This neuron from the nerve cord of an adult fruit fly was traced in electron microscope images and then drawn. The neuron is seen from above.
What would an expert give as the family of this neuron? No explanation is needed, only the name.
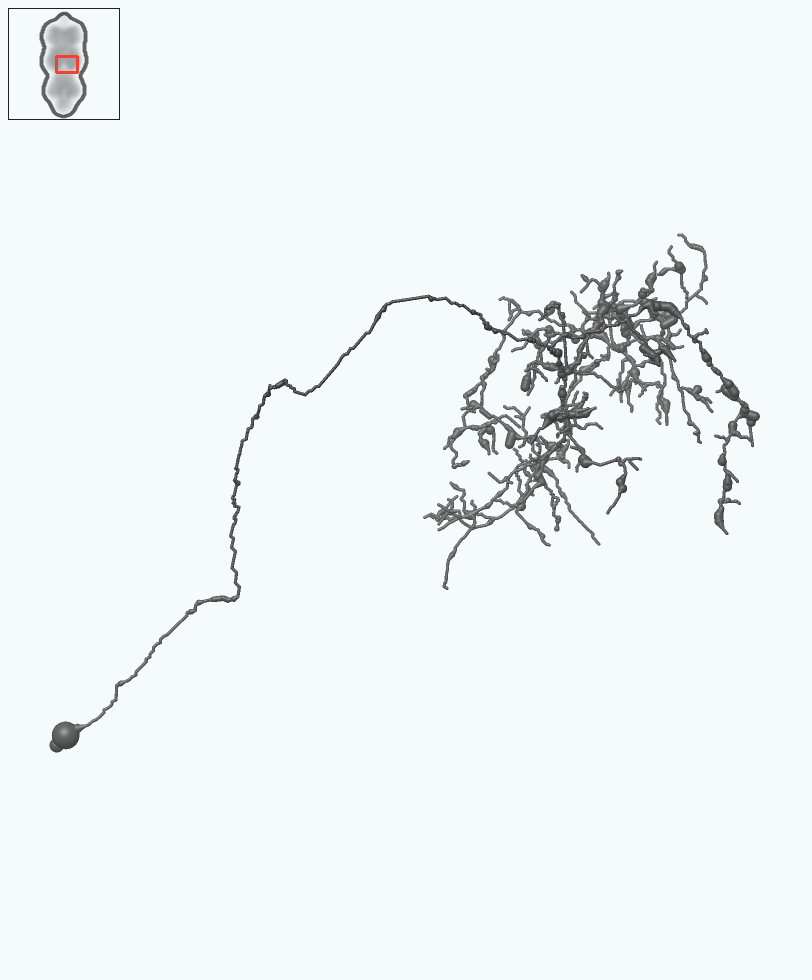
hemilineage 12B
